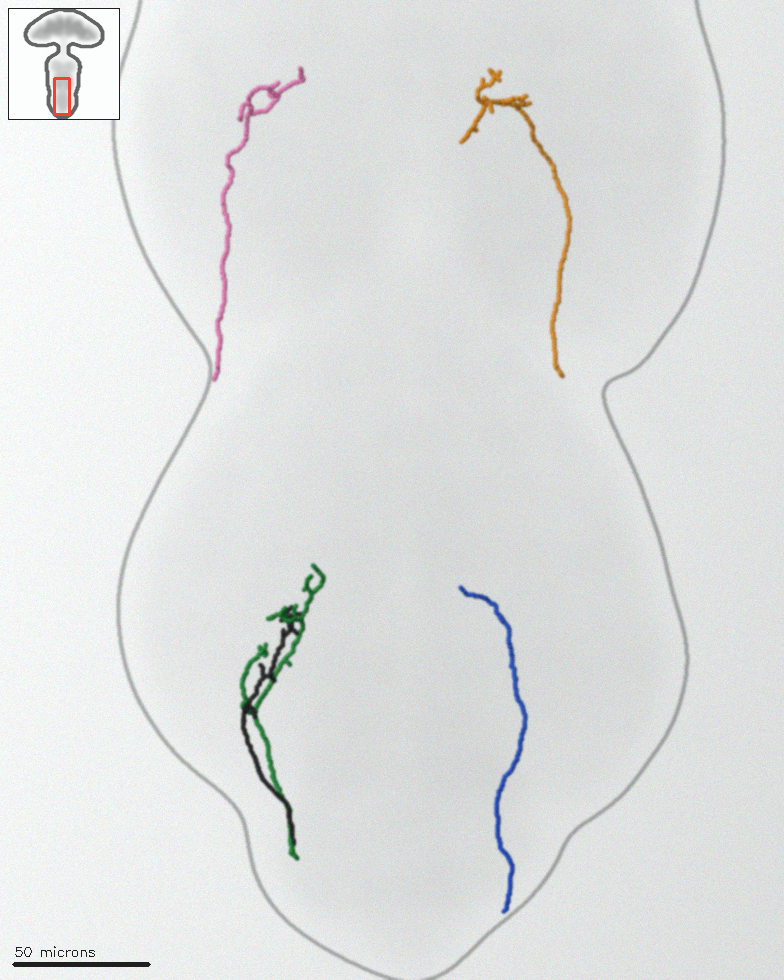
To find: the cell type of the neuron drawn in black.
SNta28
